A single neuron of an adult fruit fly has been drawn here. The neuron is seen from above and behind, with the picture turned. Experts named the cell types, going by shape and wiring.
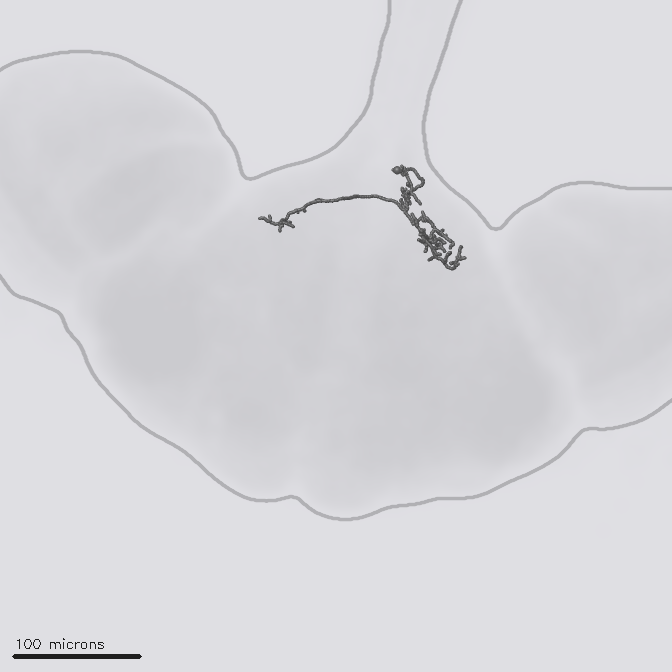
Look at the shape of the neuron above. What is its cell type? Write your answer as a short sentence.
The cell type is GNG272.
